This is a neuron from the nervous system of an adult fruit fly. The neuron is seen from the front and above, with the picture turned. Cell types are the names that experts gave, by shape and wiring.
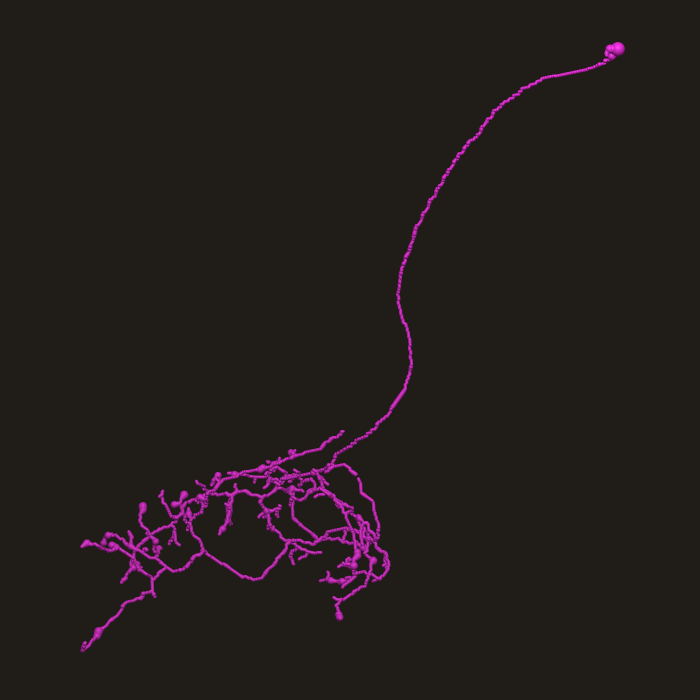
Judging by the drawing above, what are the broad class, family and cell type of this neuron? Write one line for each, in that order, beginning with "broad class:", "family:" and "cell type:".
broad class: central-brain intrinsic neuron
family: hemilineage LHl4_posterior
cell type: PLP103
